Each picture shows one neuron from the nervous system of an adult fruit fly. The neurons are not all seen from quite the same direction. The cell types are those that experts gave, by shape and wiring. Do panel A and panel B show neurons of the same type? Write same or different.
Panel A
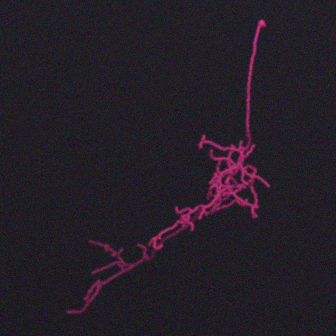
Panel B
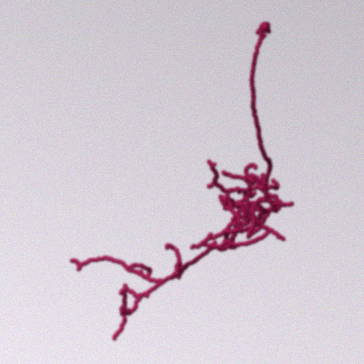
different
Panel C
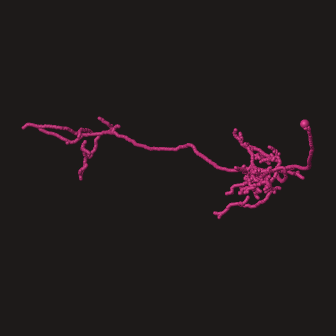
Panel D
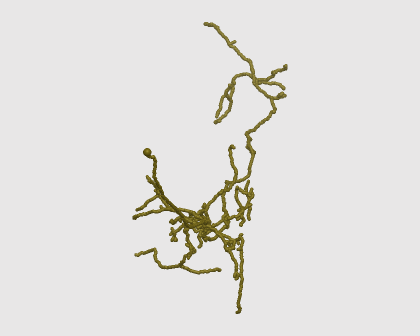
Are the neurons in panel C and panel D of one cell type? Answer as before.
same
